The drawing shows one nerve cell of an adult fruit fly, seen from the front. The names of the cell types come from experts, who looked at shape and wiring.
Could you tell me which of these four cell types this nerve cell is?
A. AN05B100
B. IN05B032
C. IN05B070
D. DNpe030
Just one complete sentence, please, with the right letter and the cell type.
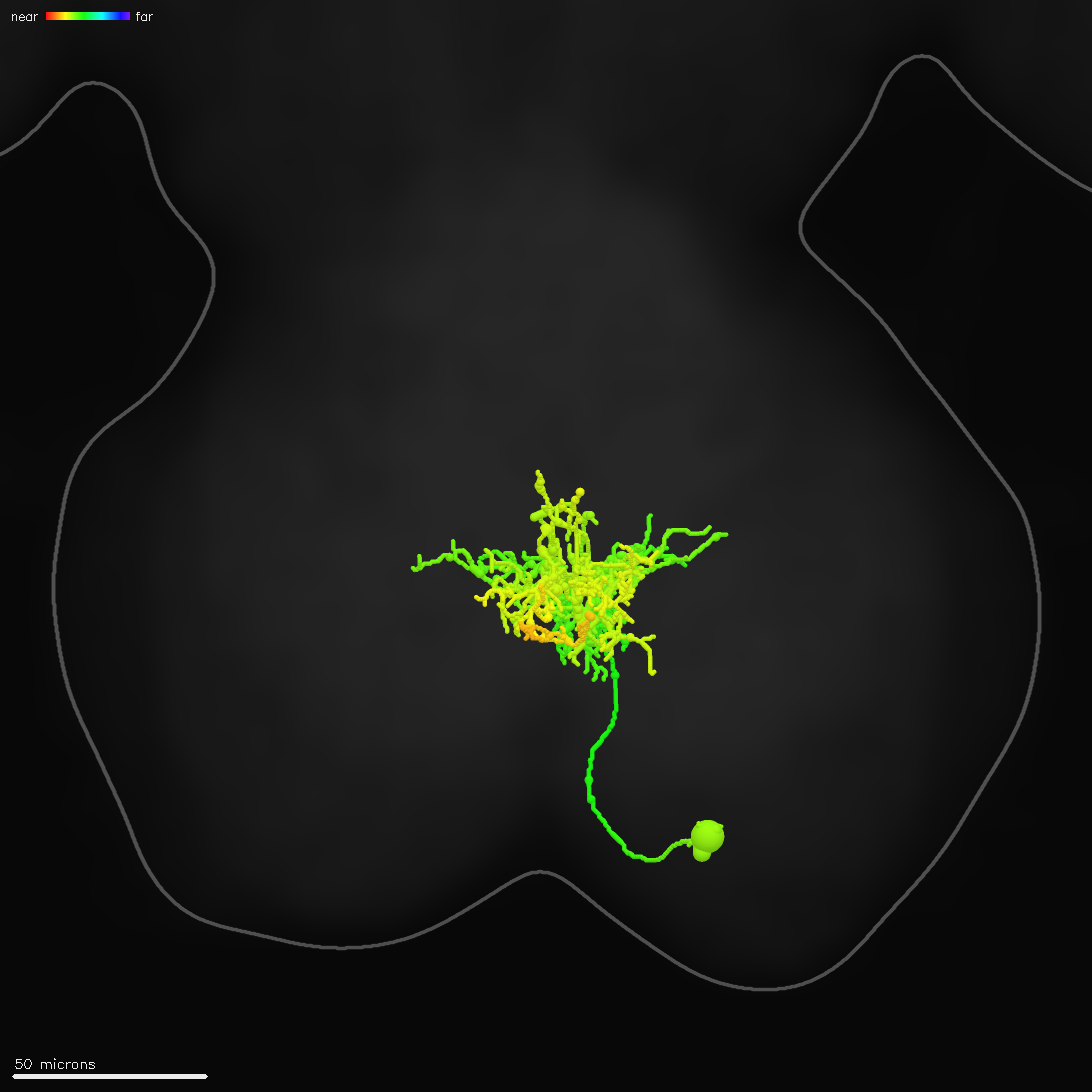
The cell type of the nerve cell is IN05B032, listed as option B.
